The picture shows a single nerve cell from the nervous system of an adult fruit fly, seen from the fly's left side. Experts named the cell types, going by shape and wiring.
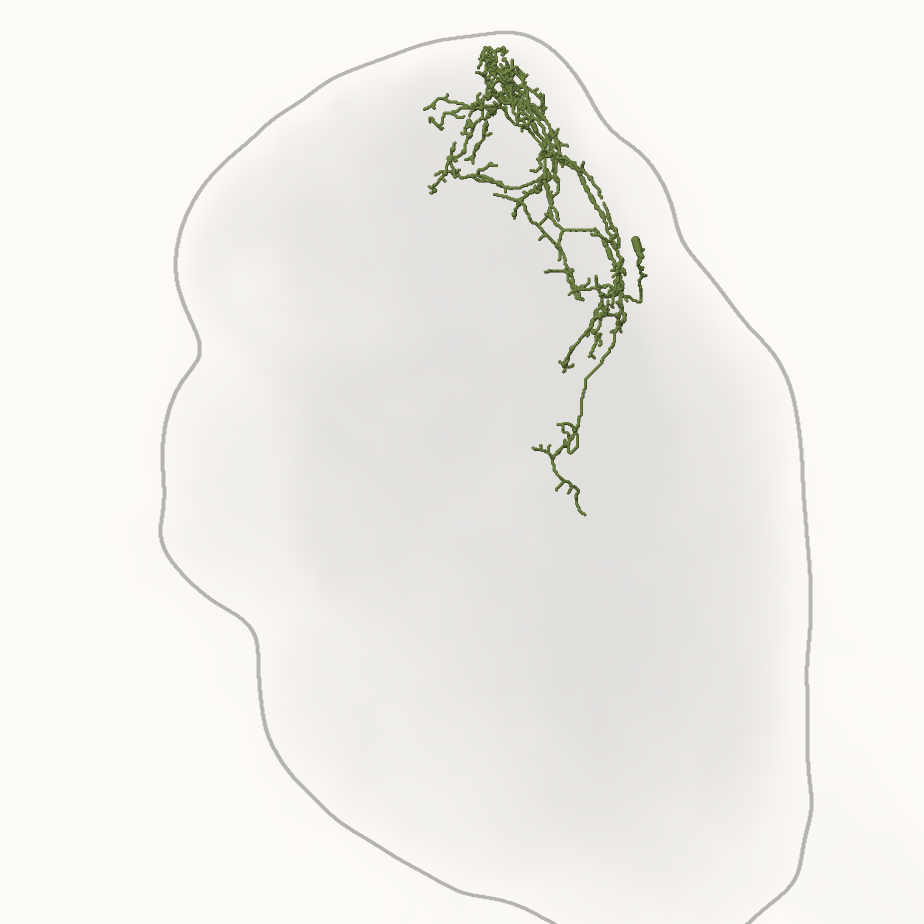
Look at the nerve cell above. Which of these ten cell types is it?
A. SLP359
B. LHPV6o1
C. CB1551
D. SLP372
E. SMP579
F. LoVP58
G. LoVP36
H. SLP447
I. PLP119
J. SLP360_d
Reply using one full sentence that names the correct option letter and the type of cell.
Option A is SLP359, the cell type of the neuron.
